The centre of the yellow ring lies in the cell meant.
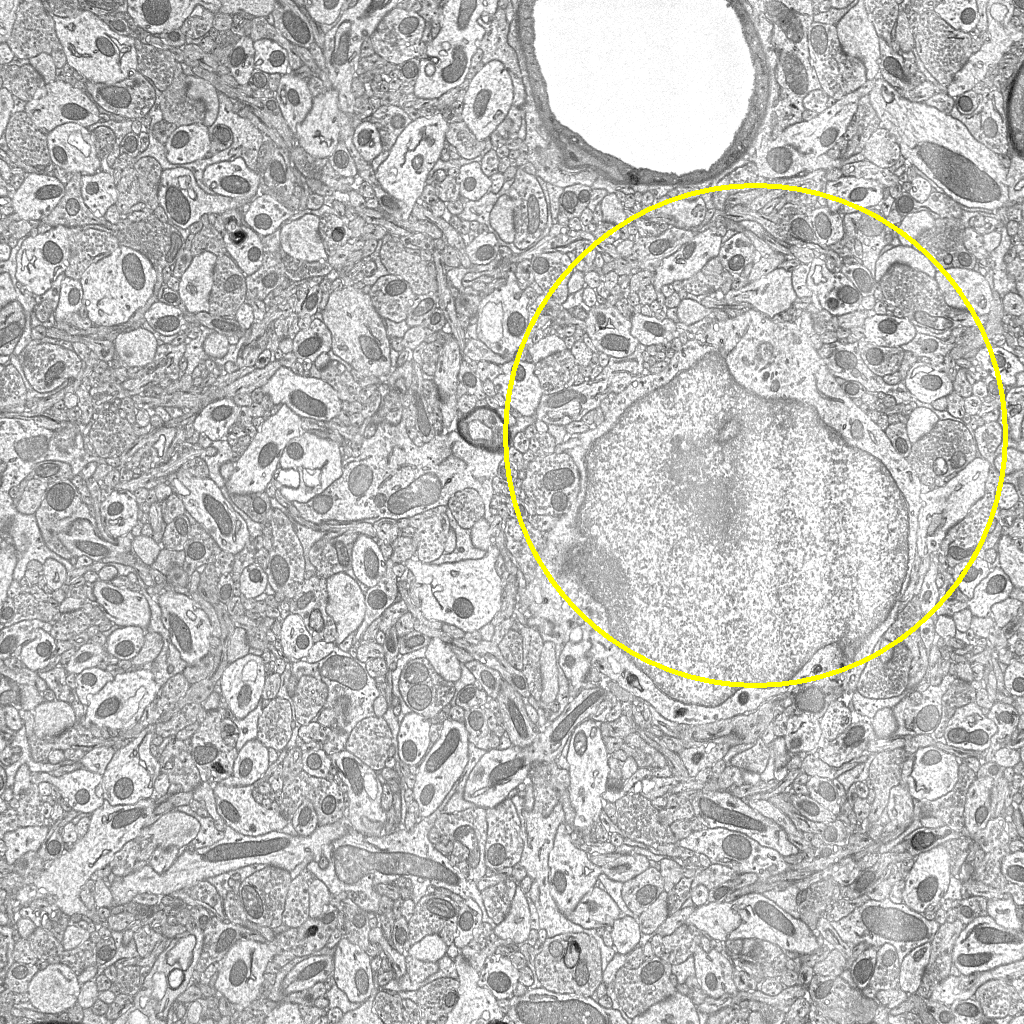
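Oligodendrocyte precursor cell, the marked cell in this electron micrograph of mouse visual cortex. A large rounded nucleus fills most of the ring; its outline is mostly smooth apart from a single notch at the upper edge. No distinct dense nucleolus is visible, and the cytoplasm shows no stacks of rough endoplasmic reticulum.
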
